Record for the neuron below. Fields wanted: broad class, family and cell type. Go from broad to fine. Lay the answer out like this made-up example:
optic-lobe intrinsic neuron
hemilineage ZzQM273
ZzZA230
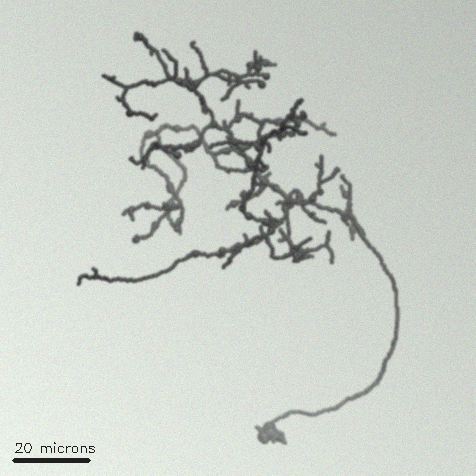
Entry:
nerve-cord intrinsic neuron
hemilineage 04B
IN04B108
